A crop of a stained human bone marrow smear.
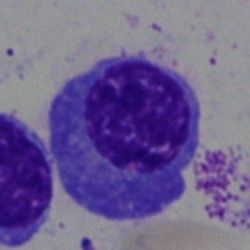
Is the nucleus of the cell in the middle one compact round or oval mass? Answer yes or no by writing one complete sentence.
Yes, the shape of the nucleus is one compact round or oval mass.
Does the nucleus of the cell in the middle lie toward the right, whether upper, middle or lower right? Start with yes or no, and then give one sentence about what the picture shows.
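Yes. The nucleus sits off-centre, toward the upper right of the cell.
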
